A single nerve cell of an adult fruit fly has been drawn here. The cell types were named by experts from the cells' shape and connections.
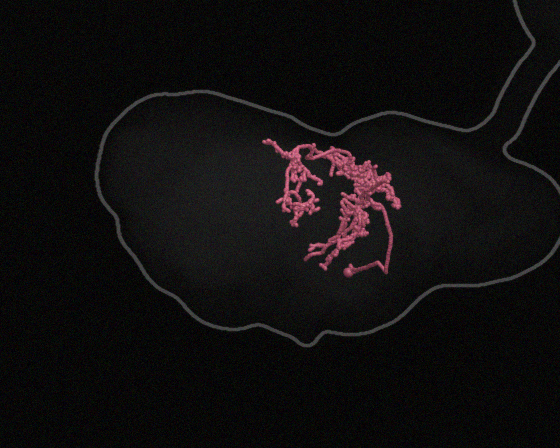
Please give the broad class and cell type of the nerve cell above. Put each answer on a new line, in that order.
central-brain intrinsic neuron
PS061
